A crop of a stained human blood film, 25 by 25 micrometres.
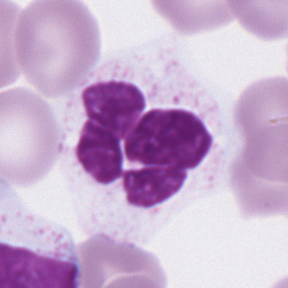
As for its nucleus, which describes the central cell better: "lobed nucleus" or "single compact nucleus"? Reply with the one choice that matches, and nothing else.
Lobed nucleus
